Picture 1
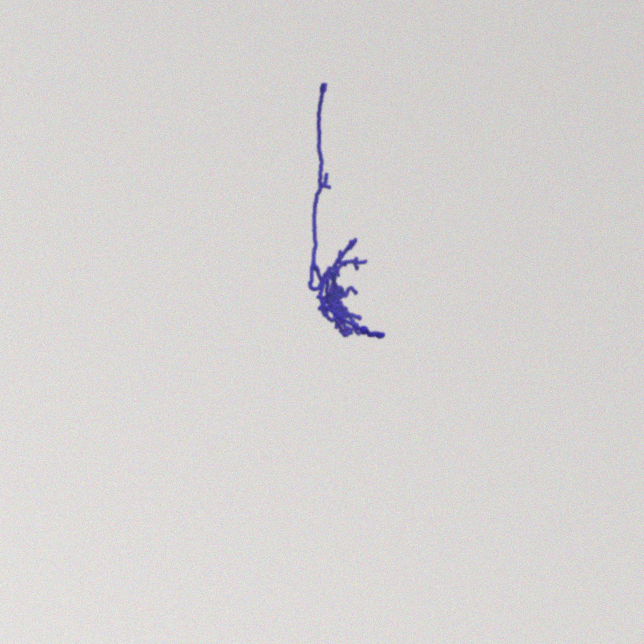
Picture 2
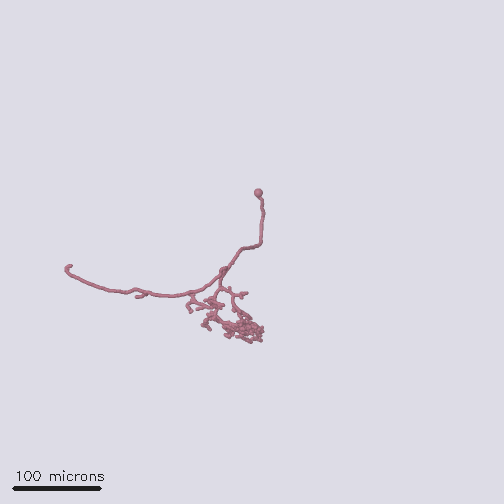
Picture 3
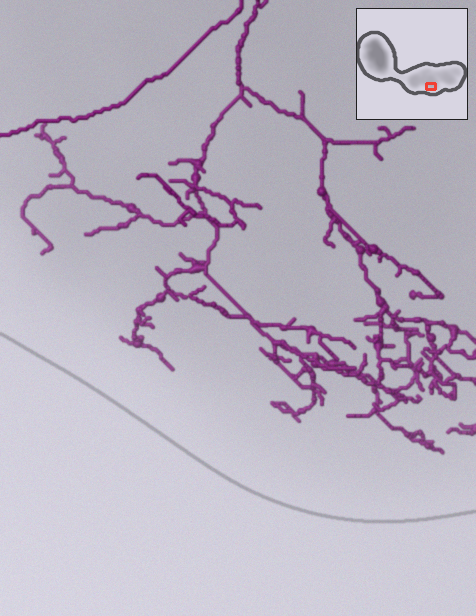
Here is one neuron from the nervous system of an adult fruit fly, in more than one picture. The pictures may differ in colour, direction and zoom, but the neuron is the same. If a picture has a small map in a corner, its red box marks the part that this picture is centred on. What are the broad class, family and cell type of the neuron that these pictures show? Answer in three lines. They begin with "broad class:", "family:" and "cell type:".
broad class: nerve-cord intrinsic neuron
family: hemilineage 23B
cell type: IN23B089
